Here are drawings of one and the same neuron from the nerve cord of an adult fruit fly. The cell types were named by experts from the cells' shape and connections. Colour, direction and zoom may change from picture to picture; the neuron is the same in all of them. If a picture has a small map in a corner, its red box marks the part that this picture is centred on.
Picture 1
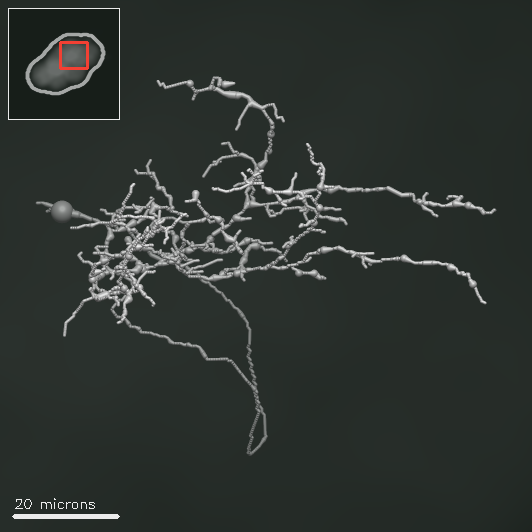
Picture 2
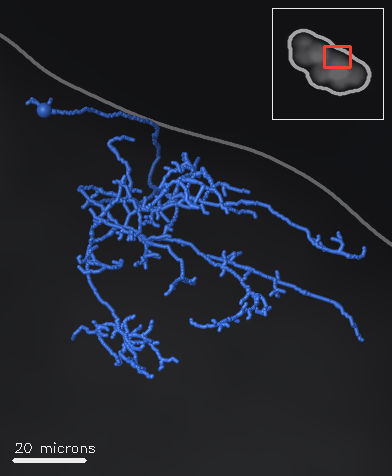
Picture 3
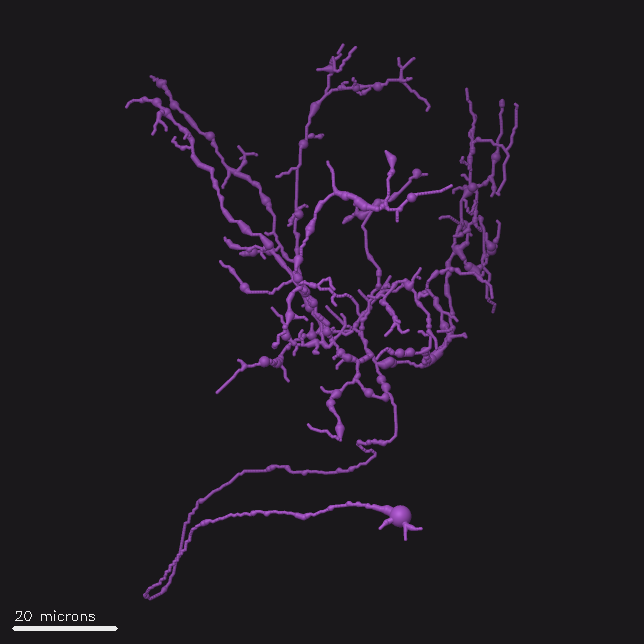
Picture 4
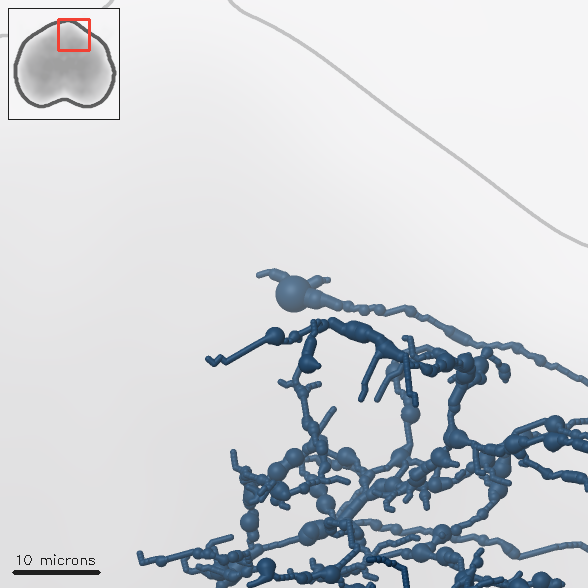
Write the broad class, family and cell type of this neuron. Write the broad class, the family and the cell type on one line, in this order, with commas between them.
nerve-cord intrinsic neuron, hemilineage 11B, IN11B025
